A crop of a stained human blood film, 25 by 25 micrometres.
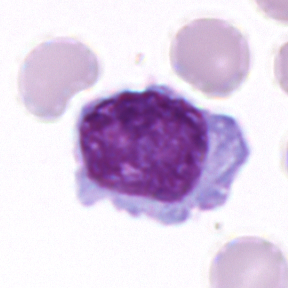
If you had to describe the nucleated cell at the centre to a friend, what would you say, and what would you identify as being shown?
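The cell measures about 15 by 13 micrometres and is about 2 times as wide as a red cell lying whole in the picture. Its outline is irregular, with angular, slightly jagged edges. The nucleus, about 11 micrometres across, lies toward the upper left of the cell and fills about 60% of the cell's area. Its chromatin is dark purple and coarsely clumped. The cytoplasm forms its widest band on the right side of the cell and shows no distinct granules. The cell is a plasma cell.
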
